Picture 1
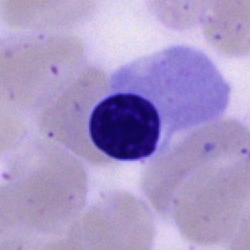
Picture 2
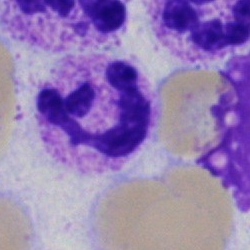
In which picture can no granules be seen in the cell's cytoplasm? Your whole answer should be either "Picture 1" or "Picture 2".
Picture 1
